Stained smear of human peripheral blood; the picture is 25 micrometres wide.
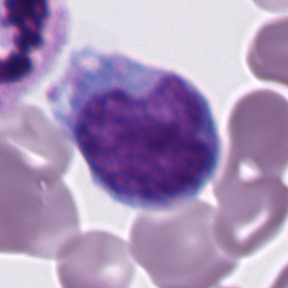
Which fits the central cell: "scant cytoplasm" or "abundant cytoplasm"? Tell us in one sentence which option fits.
What cytoplasm the cell has forms just a narrow rim.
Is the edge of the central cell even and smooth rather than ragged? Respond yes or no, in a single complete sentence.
No, by its outline the cell is rough, not smooth and even.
